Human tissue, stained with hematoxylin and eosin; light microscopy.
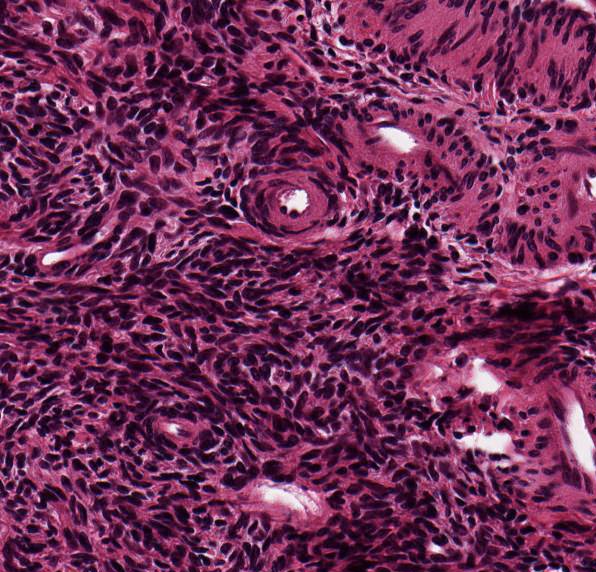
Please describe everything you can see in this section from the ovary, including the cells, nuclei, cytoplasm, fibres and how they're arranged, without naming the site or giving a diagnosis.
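Spindle cells, densely packed in sheets and short intersecting fascicles, fill the entire field. Near the upper centre they are wrapped concentrically around a small vessel lumen. Several thin-walled, slit-like, empty vascular spaces lie chiefly in the right half. Pink collagenous stroma between the cells is most evident in the upper right.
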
